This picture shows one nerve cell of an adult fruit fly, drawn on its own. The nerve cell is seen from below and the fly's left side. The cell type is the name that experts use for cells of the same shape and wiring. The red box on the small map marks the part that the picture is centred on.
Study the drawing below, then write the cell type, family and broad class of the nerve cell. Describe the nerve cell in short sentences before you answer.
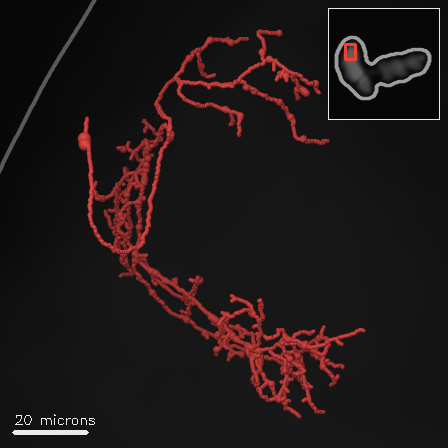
It lies in the brain. By the scale bar it is about 110 microns tall in this view. The picture shows dozens of branch ends. Its cell type is LHCENT13_c. Its family is hemilineage LHl4_dorsal. Its broad class is central-brain intrinsic neuron.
